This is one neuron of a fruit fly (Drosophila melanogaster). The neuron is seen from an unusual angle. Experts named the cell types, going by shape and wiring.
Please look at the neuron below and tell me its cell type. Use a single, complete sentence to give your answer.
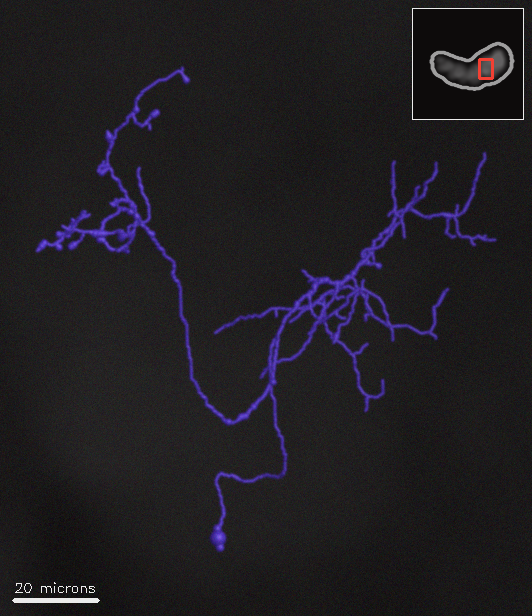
It is as PS341 that this neuron is typed.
